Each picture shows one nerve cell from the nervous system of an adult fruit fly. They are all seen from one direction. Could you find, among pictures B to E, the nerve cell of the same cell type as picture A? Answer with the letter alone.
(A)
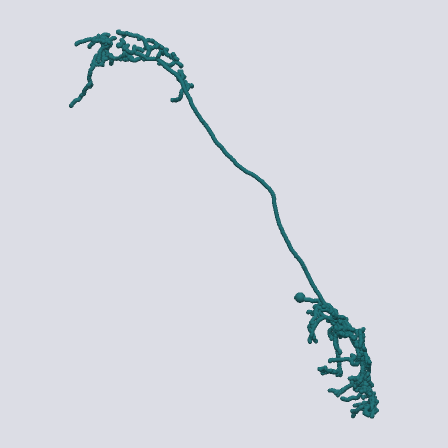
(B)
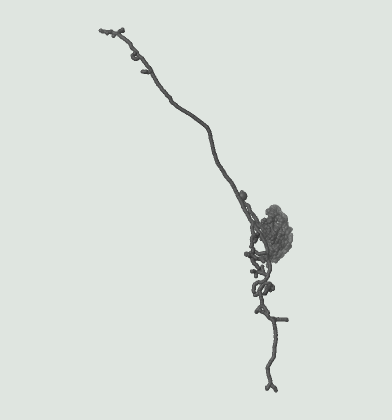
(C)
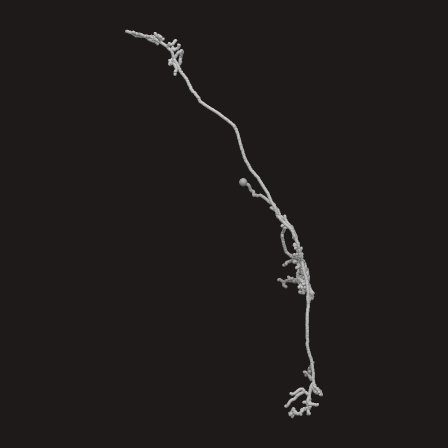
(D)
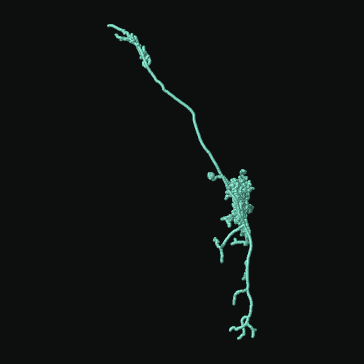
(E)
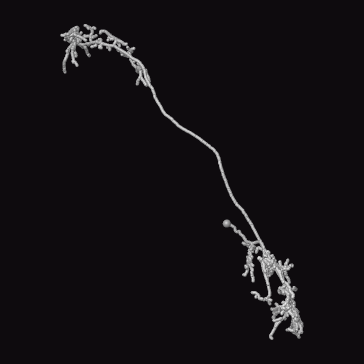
E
